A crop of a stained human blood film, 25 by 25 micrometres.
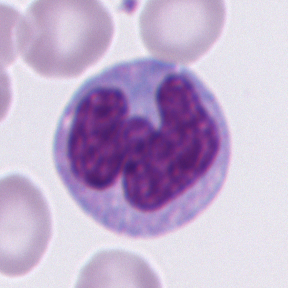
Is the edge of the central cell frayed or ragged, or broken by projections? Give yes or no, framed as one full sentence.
No, what this cell has is a smooth outline, not a rough one.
